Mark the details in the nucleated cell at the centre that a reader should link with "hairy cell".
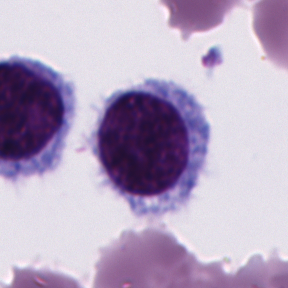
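What goes with a hairy cell here is the fine, hair-like projections sticking out from the edge of the cytoplasm, which give this roughly round cell a frayed, irregular border.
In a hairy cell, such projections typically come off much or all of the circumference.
Alongside these, the chromatin is dark purple and densely packed across the whole nucleus, and the rim of cytoplasm is wider on the right and lower sides than on the upper left.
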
